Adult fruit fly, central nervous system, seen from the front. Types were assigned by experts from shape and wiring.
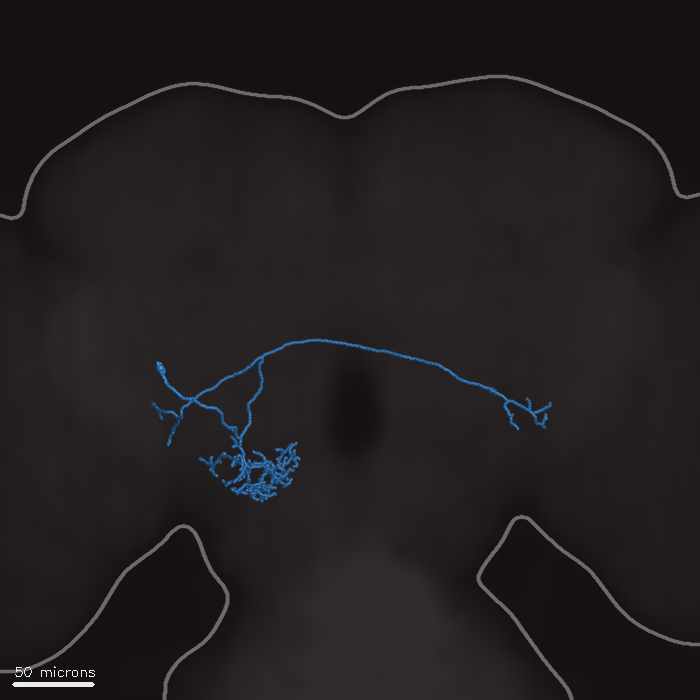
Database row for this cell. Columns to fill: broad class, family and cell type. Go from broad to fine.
central-brain intrinsic neuron; hemilineage ALl1_ventral; CB2558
